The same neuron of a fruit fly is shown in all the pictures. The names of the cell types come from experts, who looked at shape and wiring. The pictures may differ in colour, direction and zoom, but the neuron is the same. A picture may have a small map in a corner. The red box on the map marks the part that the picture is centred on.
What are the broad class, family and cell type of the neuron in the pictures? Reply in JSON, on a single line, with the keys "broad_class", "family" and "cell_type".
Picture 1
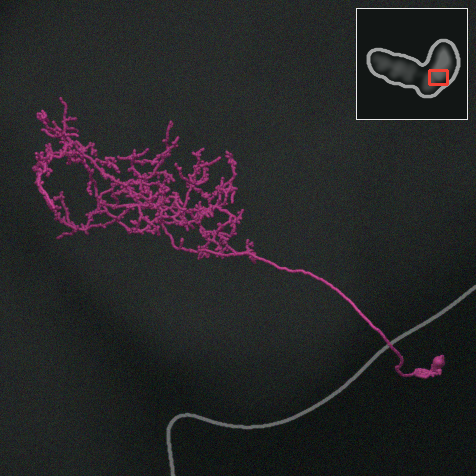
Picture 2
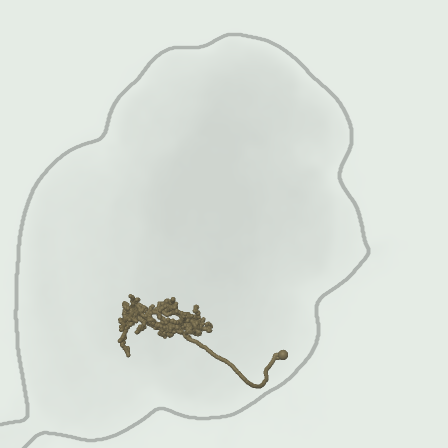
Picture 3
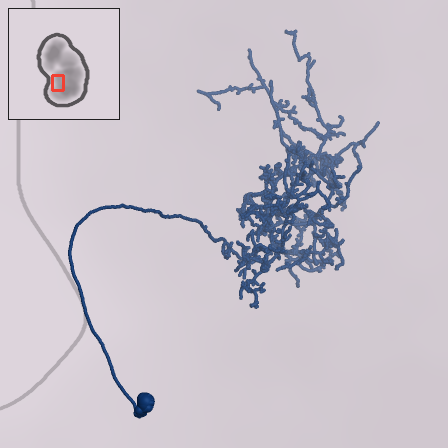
{"broad_class": "central-brain intrinsic neuron", "family": "hemilineage MD3", "cell_type": "AMMC032"}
